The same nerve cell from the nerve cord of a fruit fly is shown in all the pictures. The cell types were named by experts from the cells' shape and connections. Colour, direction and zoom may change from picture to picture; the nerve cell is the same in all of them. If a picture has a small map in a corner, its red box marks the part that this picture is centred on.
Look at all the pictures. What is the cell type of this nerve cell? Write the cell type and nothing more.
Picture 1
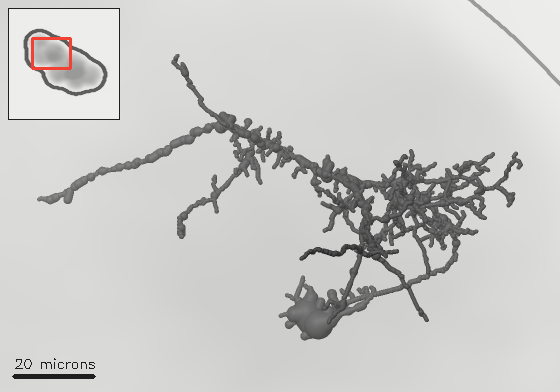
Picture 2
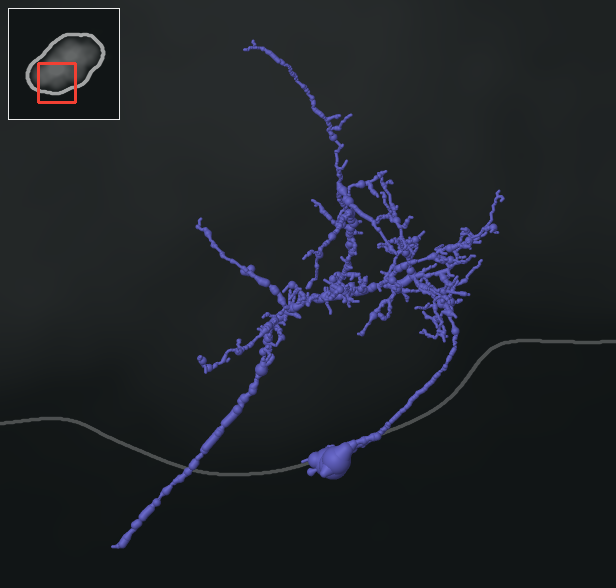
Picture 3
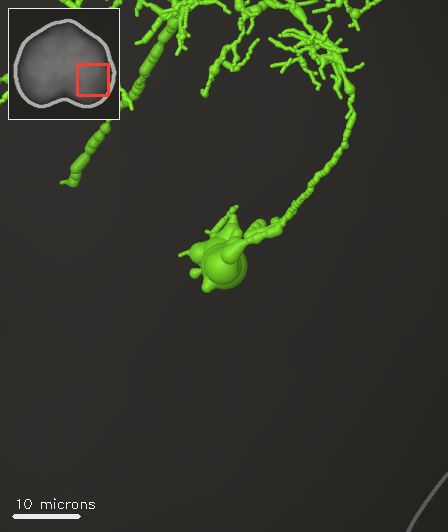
ltm1-tibia MN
